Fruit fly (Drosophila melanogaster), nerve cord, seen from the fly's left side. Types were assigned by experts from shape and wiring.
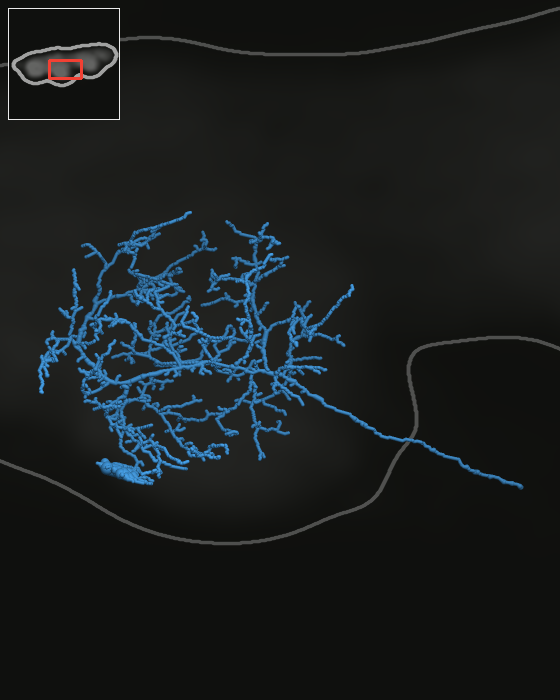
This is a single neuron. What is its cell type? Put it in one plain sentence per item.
The cell type is MNml81.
